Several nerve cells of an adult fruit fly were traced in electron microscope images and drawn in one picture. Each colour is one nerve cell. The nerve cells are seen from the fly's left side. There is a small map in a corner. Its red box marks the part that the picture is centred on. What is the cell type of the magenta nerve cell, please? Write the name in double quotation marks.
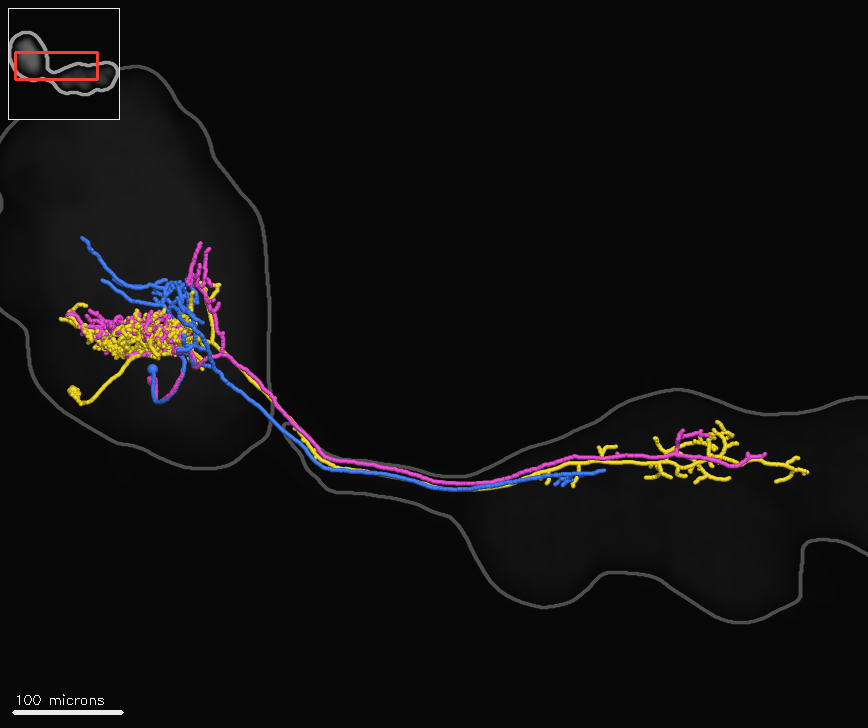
"DNg51"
